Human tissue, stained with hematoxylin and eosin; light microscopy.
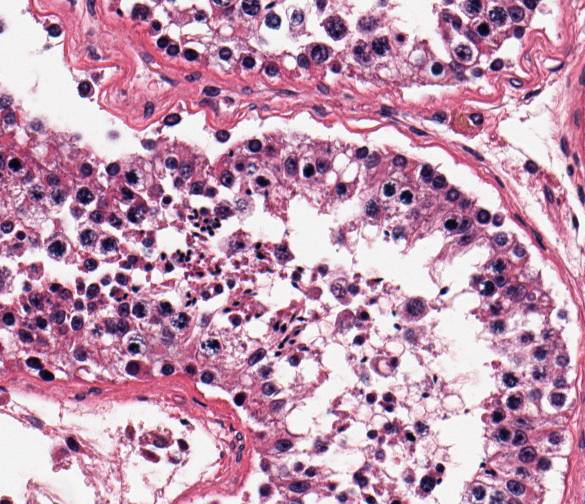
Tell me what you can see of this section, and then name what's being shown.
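First, layout: a large curved tubule crosses most of the field, parts of two others at top and lower left. Second, boundaries: wavy, layered bands of pink fibrous tissue. Third, lining: a stratified epithelium many cells deep, of rounded cells with dark round nuclei. Fourth, the large tubule's centre: an irregular white space holding loose, detached cells. Name: testis.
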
